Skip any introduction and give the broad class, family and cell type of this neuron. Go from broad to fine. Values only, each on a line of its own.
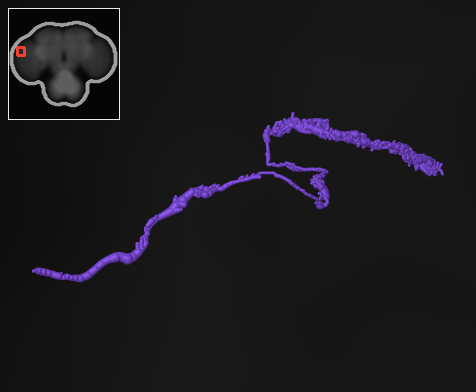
photoreceptor or other optic-lobe sensory neuron
class visual
R8y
